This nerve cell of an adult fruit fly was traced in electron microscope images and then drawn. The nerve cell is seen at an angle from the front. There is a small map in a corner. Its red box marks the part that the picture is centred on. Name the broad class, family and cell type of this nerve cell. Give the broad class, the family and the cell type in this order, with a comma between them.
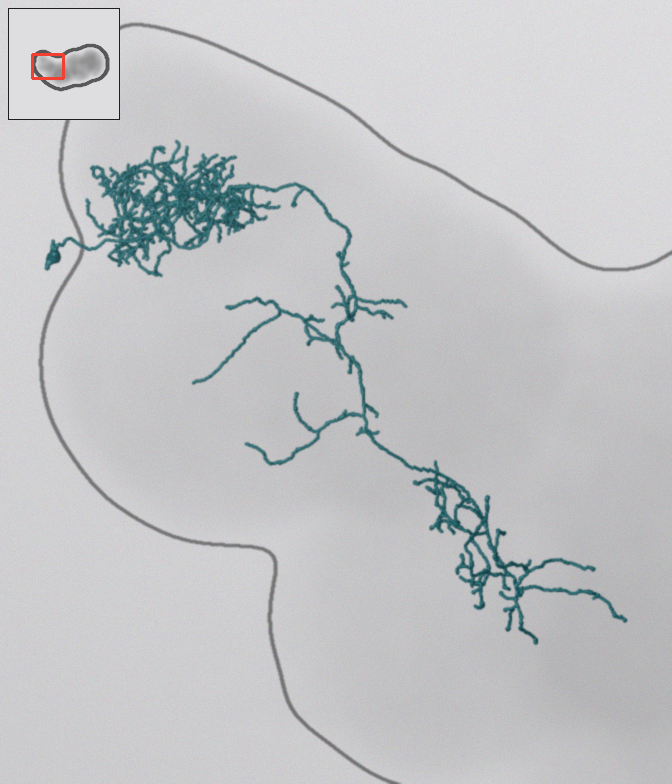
nerve-cord intrinsic neuron, hemilineage 12A, IN12A025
